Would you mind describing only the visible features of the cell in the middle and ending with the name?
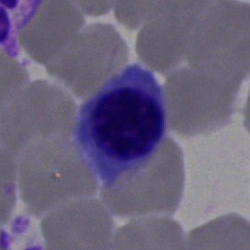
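First, the outline: irregular and angular rather than round. Second, the nucleus lies off-centre, toward the right side of the cell. Third, the chromatin is dense and dark purple. Fourth, the cytoplasm shows no visible granules. The cell in question is an erythroblast.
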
